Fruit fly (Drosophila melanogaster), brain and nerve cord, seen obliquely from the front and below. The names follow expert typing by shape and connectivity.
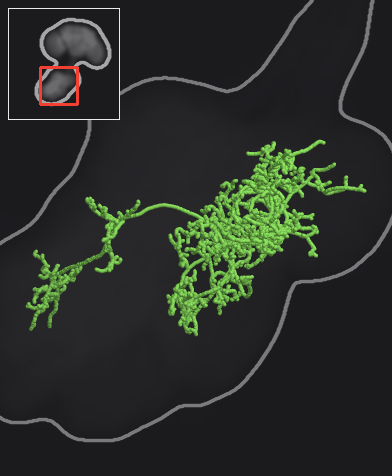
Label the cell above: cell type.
IN07B010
